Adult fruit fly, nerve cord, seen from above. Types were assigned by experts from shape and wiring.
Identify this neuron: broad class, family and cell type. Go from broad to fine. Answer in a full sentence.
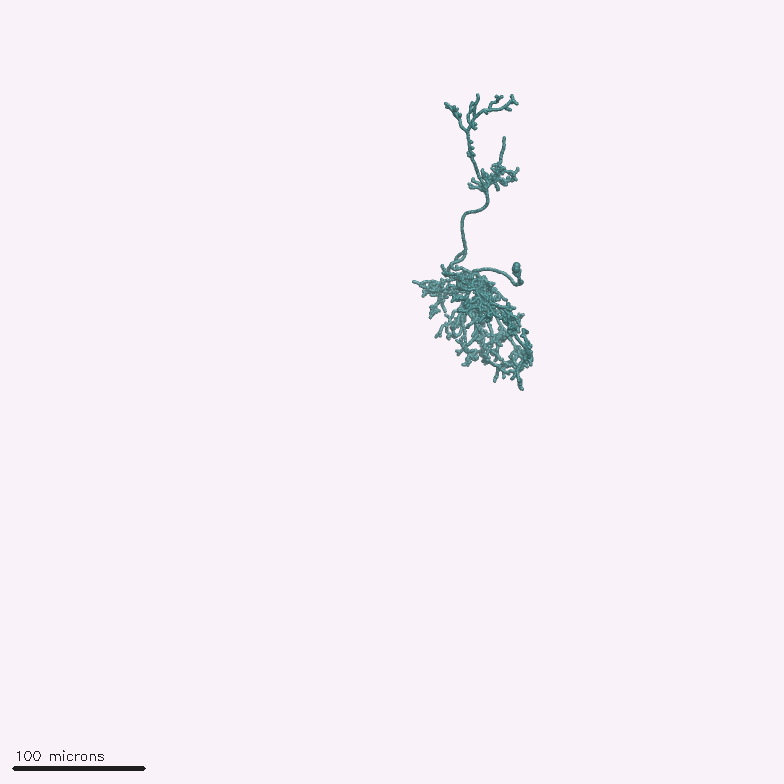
A nerve-cord intrinsic neuron of hemilineage 09A, type IN09A004.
